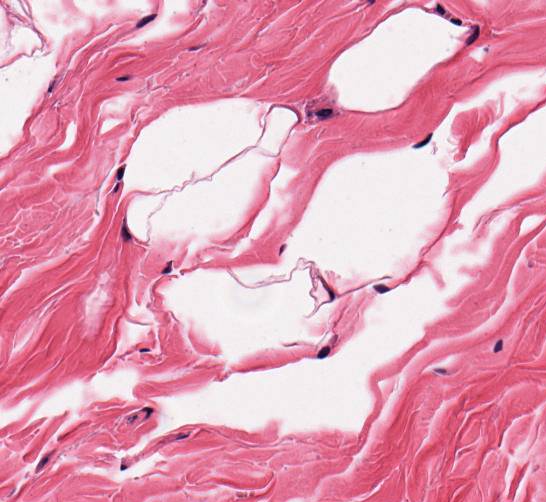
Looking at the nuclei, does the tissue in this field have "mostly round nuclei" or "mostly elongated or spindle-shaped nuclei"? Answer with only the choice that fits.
Mostly elongated or spindle-shaped nuclei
